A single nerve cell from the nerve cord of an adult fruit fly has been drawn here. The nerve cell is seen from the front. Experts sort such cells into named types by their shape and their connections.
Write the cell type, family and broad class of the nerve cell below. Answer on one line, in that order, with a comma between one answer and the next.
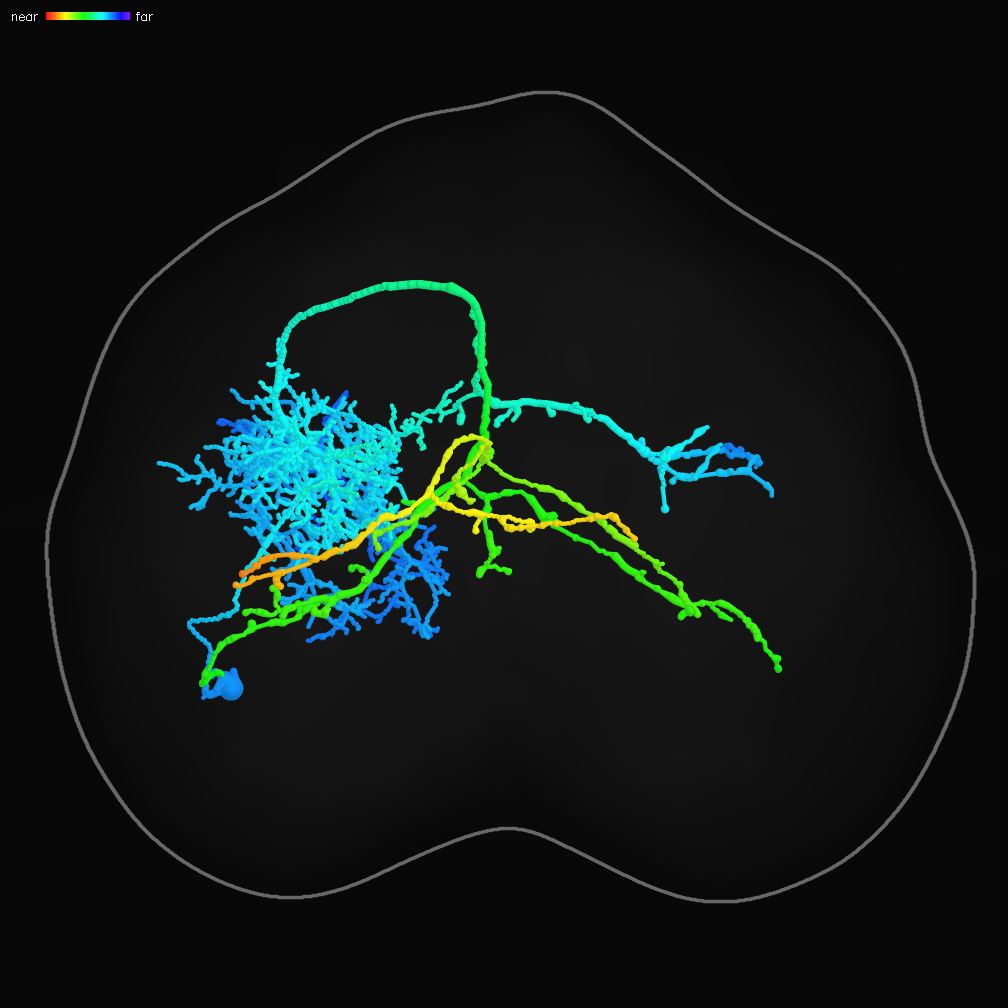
IN07B007, hemilineage 07B, nerve-cord intrinsic neuron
